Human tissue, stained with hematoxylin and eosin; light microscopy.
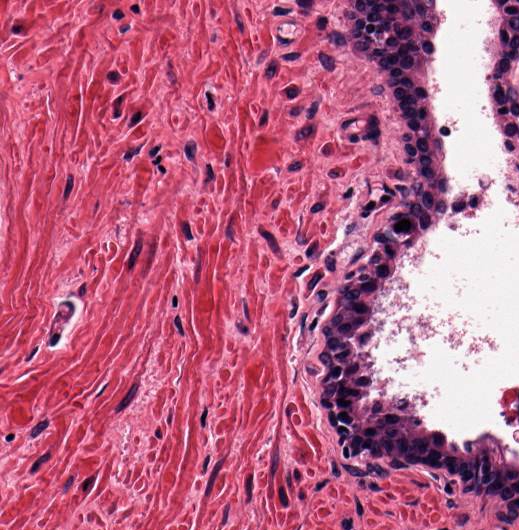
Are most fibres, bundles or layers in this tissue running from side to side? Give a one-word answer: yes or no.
No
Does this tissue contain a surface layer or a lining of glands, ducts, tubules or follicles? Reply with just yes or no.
Yes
